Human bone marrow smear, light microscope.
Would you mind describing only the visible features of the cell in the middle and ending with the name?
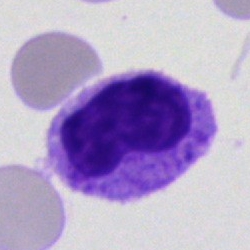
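An oval cell, I'd say, with its long axis running from lower left to upper right. The nucleus takes up most of it and sits toward the upper left. I can't make out any nucleoli. In the cytoplasm there are fine purple granules. This is a metamyelocyte.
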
